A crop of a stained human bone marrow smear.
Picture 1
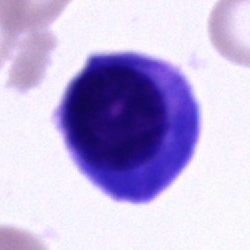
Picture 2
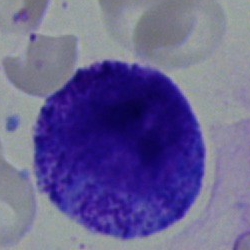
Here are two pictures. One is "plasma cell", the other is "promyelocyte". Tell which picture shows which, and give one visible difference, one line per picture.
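In picture 1 we see a plasma cell: No granules are visible in the cytoplasm.
In picture 2 we see a promyelocyte: The cell is densely packed with coarse dark purple granules.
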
